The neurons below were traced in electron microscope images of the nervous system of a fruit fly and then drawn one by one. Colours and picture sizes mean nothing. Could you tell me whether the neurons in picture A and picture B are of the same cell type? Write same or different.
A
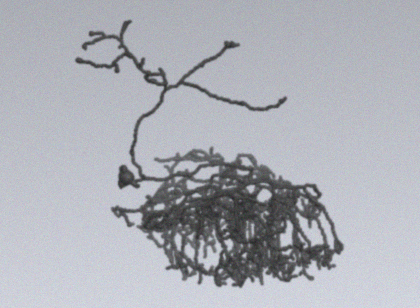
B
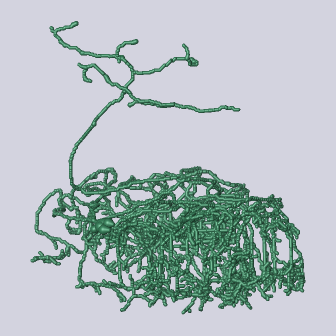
same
